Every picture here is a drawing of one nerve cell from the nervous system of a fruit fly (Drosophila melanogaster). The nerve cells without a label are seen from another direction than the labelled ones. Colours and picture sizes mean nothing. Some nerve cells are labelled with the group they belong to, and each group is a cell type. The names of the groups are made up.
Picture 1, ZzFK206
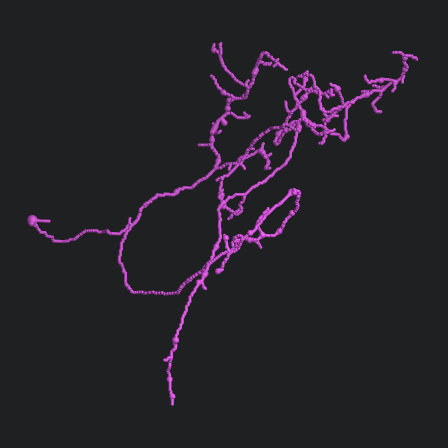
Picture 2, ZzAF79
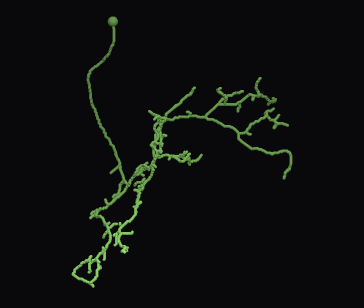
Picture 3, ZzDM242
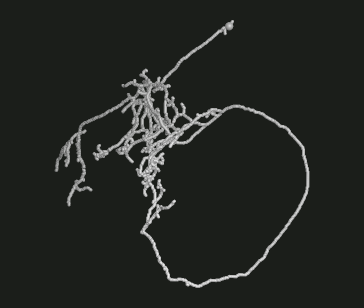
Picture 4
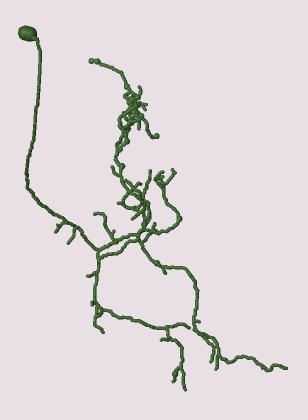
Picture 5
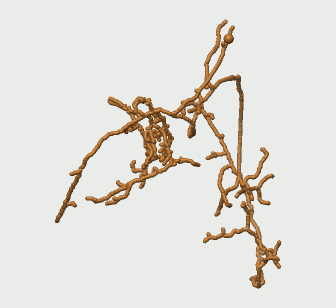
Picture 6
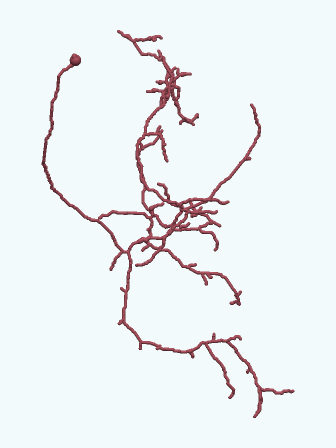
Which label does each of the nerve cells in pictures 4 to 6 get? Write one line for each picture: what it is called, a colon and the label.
4: ZzAF79
5: ZzDM242
6: ZzAF79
